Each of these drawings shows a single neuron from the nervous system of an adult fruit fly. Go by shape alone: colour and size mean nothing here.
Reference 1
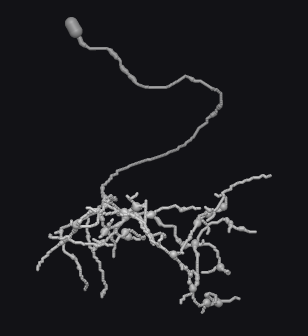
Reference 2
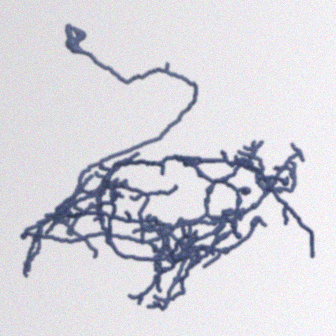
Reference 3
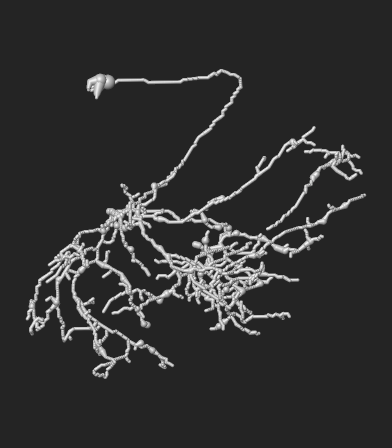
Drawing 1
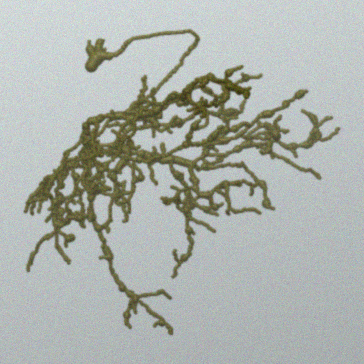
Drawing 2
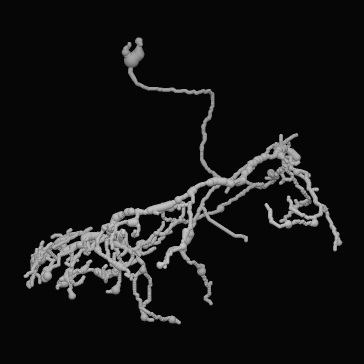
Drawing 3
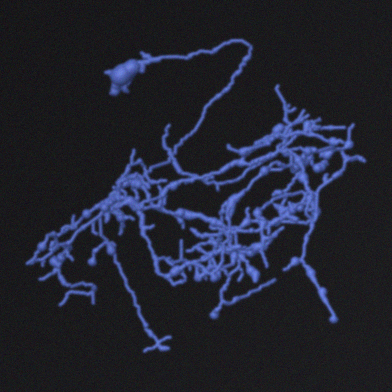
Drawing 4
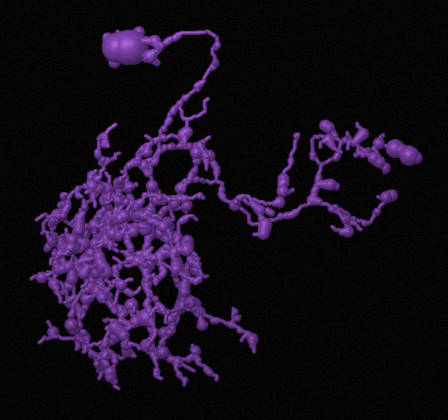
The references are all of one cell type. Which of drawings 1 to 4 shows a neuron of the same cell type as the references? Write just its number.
3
